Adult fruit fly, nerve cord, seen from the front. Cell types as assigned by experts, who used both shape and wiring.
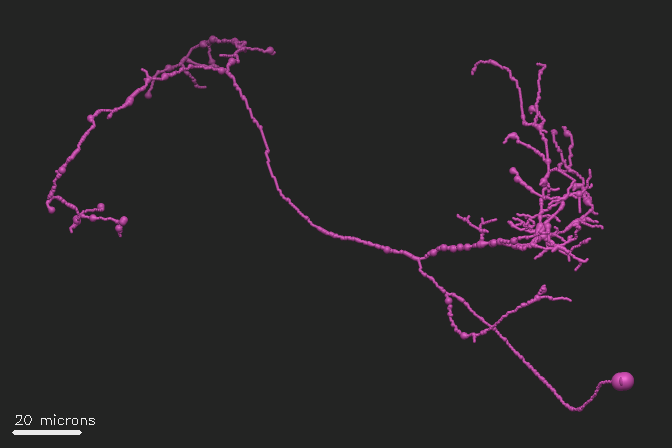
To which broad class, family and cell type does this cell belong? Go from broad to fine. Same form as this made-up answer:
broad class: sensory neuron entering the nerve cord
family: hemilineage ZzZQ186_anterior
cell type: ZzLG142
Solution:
broad class: nerve-cord intrinsic neuron
family: hemilineage 08B
cell type: IN08B104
